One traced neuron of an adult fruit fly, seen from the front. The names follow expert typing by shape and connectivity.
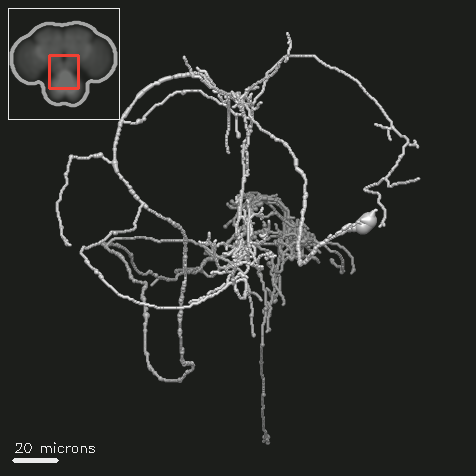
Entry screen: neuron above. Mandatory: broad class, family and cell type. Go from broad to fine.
descending neuron; DNge; DNge172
